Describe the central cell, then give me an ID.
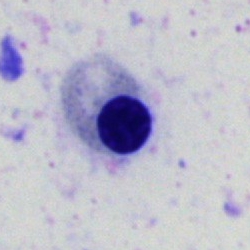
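Outline oval; border faint and soft-edged. Nucleus dense, very dark purple throughout. Cytoplasm abundant, pale greyish blue, with a paler zone just above and to the left of the nucleus. Cell: erythroblast.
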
